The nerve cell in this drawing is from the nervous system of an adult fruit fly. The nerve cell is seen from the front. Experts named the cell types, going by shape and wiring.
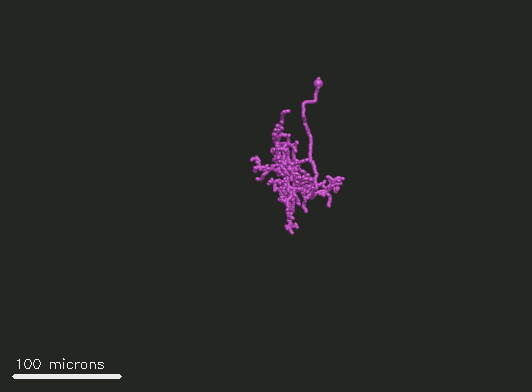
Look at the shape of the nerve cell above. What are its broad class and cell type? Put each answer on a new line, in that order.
central-brain intrinsic neuron
IB033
